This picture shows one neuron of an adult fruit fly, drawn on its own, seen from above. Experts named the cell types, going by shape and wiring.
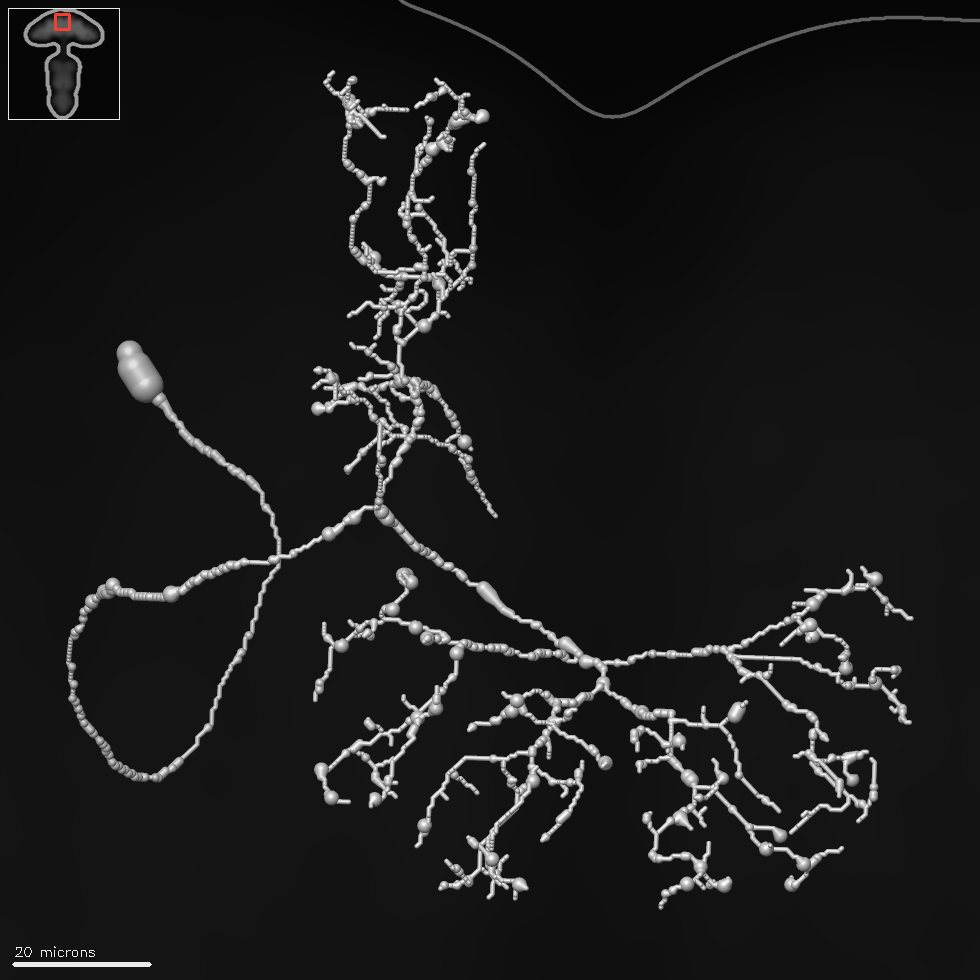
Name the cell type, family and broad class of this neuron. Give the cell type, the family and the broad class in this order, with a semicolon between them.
FB4F_b; hemilineage LALv1_dorsal; central-brain intrinsic neuron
